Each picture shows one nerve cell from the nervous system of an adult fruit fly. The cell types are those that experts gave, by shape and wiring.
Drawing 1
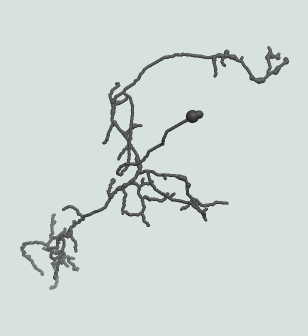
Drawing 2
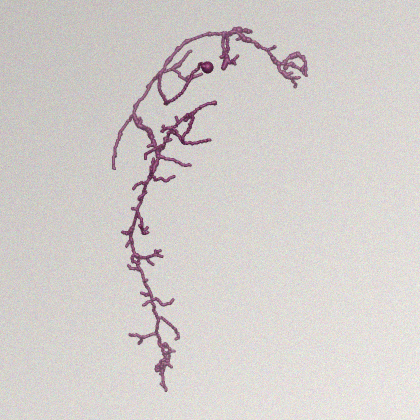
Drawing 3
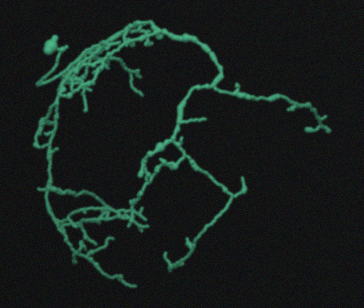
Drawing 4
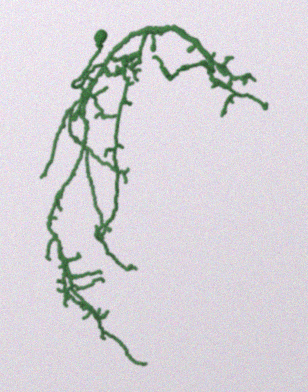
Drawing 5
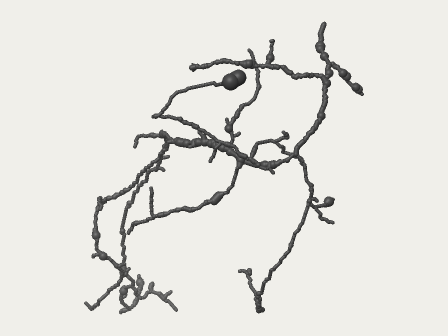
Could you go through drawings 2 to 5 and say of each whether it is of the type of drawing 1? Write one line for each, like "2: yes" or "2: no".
2: yes
3: no
4: no
5: no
